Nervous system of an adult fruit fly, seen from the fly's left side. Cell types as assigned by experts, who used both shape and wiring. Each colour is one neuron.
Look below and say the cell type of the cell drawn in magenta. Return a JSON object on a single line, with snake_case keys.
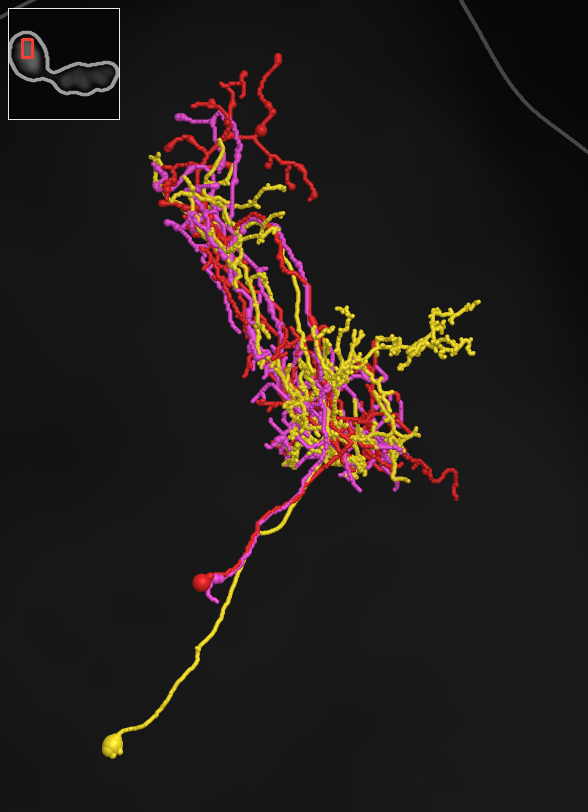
{"cell_type": "CB2938"}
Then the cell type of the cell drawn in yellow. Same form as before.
{"cell_type": "LHAV2j1"}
